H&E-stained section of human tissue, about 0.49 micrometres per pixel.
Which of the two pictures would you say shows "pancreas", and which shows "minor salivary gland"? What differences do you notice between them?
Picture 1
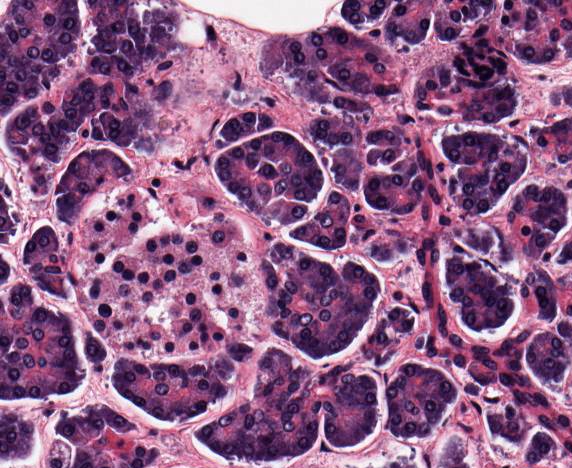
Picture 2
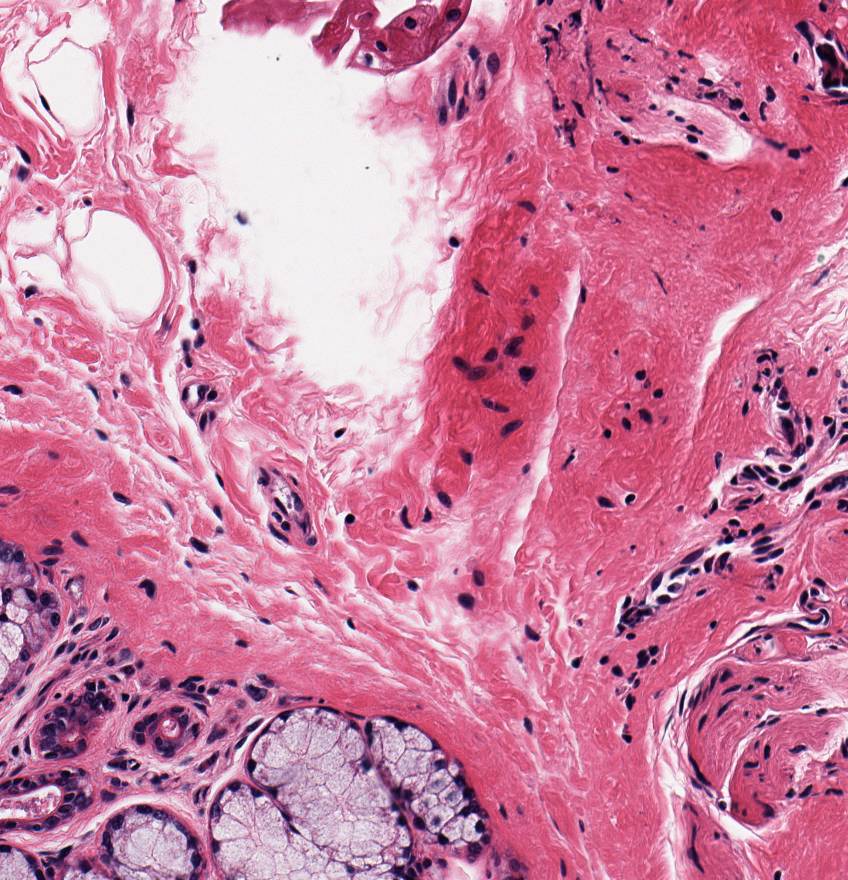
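Let's take them one at a time: the first picture is pancreas, the second minor salivary gland. In the first, thin pink fibrous septa divide the whole field into rounded groups of glandular cells. Look just left of centre, where a large rounded nest of cells has paler, pinker cytoplasm than the acini around it.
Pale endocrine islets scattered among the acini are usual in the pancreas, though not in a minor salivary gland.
In the second picture, start at the lower left corner: the mucous acini there have pale grey, frothy cytoplasm, with flattened nuclei pressed against the cell bases.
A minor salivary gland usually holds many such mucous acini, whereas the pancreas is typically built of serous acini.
Through the centre and right, dense pink fibre bundles with scattered elongated nuclei run diagonally.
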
